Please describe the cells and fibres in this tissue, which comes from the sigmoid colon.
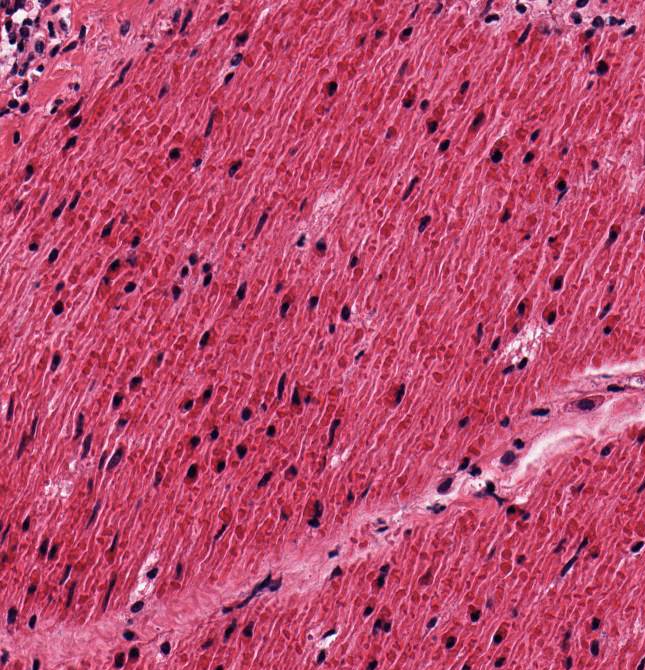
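Pink muscle fibres, densely packed, occupy almost the entire field. They lie parallel to one another, oriented in a single direction across the field. Dark nuclei, oval to elongated, are distributed singly and evenly among the fibres. Dark elongated nuclei lie along the pale connective tissue band.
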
